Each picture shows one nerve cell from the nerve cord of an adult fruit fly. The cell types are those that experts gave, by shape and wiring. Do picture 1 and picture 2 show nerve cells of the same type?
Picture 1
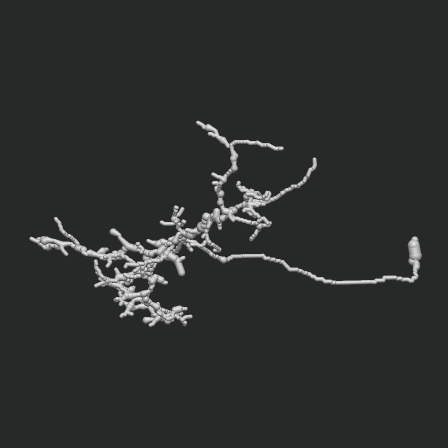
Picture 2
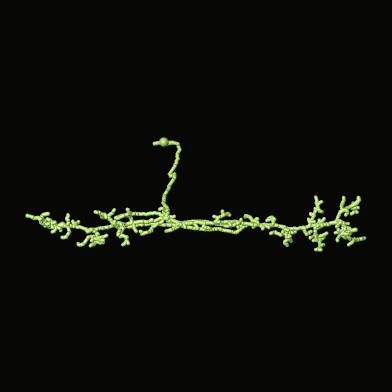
yes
